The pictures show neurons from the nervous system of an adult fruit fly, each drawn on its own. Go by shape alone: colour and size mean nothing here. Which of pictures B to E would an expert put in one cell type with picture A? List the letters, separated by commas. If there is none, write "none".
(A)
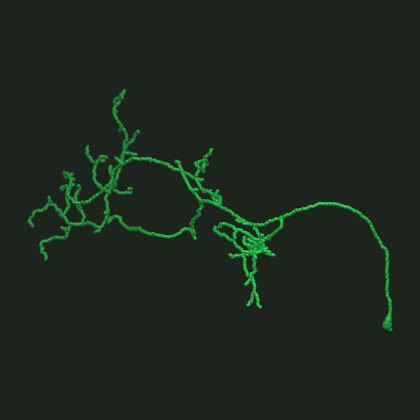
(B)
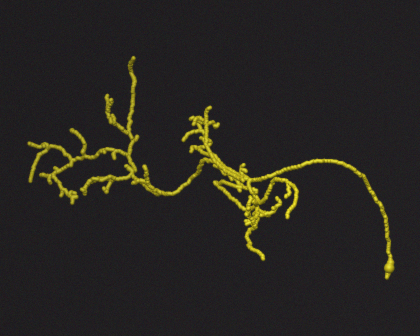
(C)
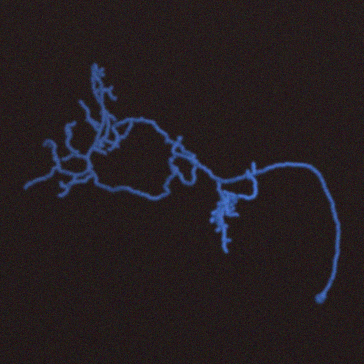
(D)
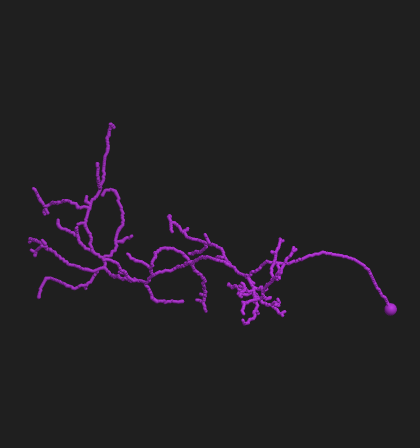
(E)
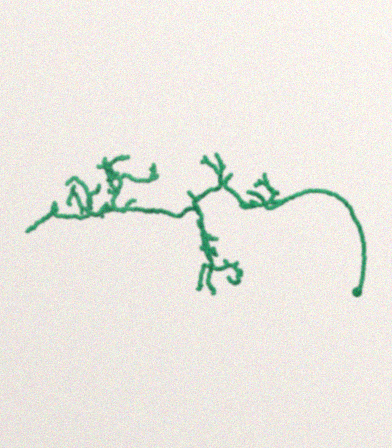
B, C, D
